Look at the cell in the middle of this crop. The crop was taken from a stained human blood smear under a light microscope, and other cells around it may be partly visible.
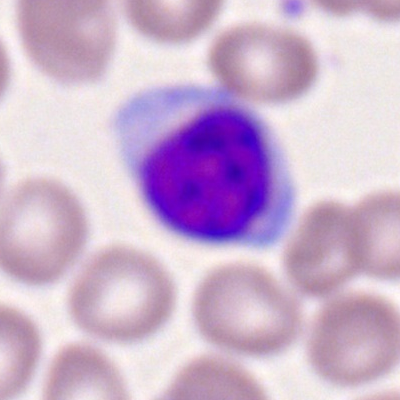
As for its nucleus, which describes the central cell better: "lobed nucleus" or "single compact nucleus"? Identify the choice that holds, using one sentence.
Round, oval or kidney-shaped, the nucleus of this cell is one compact undivided mass.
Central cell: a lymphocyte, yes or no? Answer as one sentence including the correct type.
Yes, the cell at the middle of the field is to be classed as a lymphocyte.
